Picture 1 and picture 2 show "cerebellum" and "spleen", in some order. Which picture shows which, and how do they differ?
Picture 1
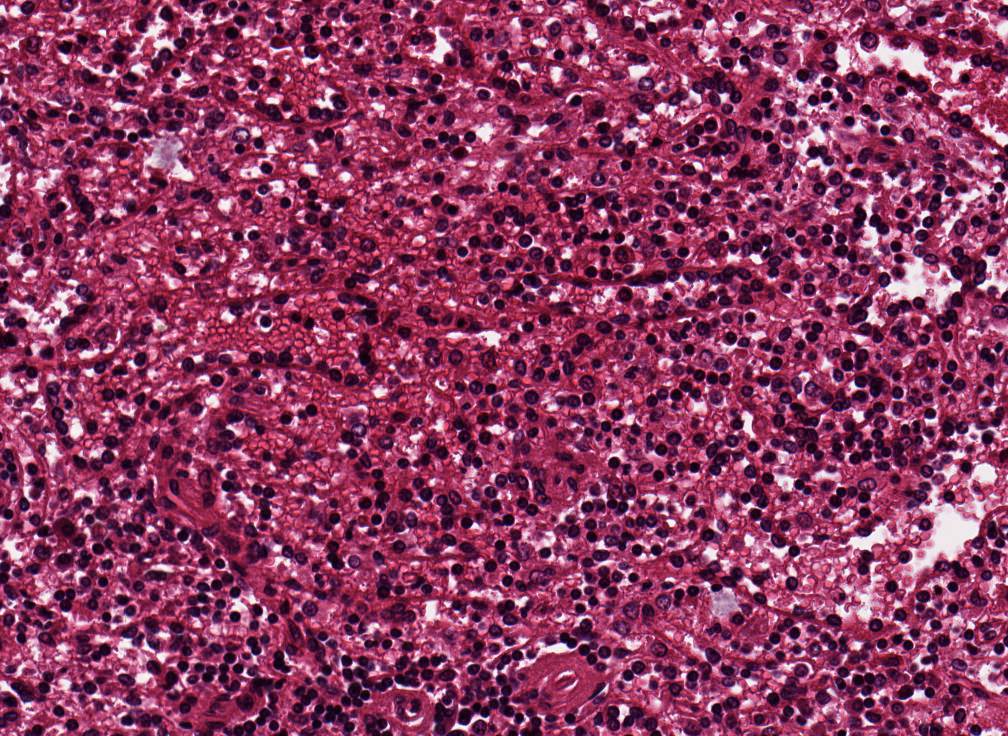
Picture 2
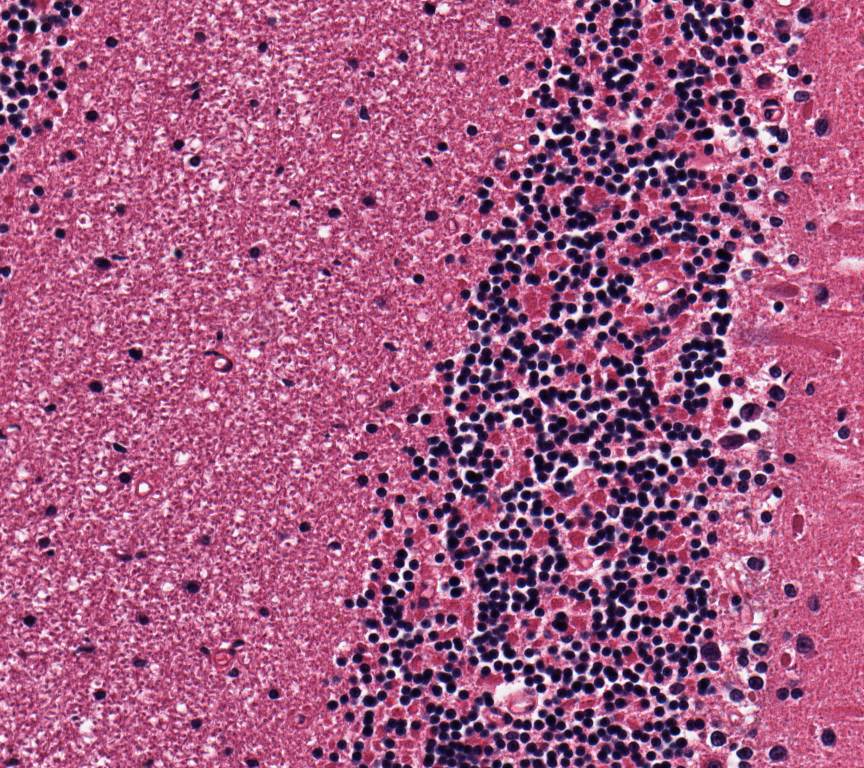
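Let's sort them out: the spleen is picture 1, and the cerebellum is picture 2. In picture 1, notice a diffuse, densely cellular sheet, with small lymphocytes that have dark round nuclei and scant cytoplasm crowding throughout and many red blood cells packed between them, most densely upper left and centre. Now turn to picture 2, where a dense band of crowded small round dark nuclei with very little cytoplasm is broken by small irregular pink islands free of nuclei. On its left, a pale pink zone holds only sparse small dark nuclei.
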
